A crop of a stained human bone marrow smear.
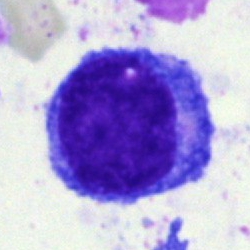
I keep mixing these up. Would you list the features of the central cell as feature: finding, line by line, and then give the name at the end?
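Chromatin: dark purple, densely packed, slightly mottled
Cytoplasm: deep blue
Pale area: in the cytoplasm, just beside the nucleus on the right
Cell edge: ragged, with many small bumps
Name: blast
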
